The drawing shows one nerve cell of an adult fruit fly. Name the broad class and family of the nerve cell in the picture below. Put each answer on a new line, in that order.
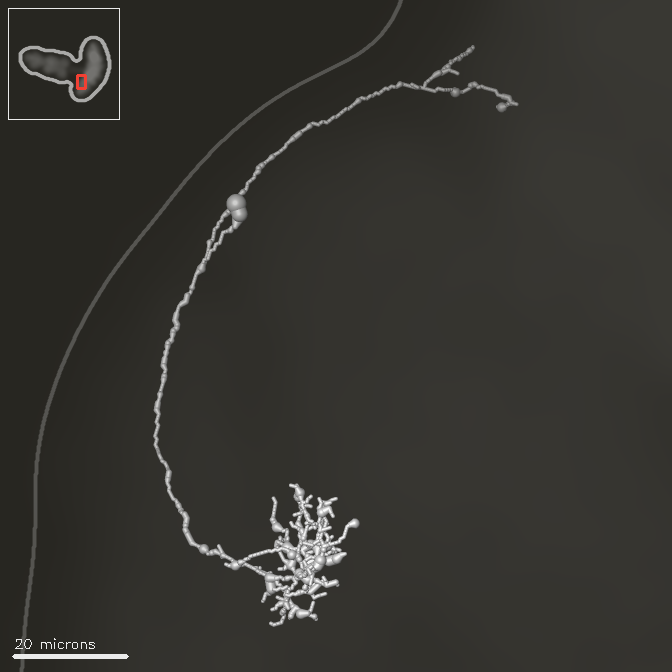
visual projection neuron
LPC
